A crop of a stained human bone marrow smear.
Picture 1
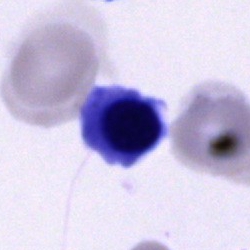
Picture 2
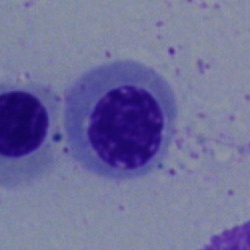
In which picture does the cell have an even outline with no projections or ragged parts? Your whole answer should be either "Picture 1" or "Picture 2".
Picture 2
